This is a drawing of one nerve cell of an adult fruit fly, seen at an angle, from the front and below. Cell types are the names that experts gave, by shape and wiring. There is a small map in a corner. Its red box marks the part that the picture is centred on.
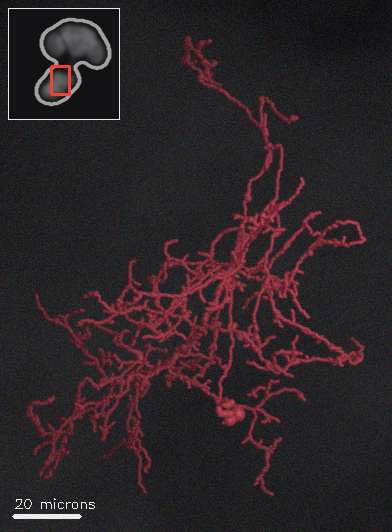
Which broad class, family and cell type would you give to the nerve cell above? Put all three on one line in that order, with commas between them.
nerve-cord intrinsic neuron, hemilineage 00A, IN00A035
